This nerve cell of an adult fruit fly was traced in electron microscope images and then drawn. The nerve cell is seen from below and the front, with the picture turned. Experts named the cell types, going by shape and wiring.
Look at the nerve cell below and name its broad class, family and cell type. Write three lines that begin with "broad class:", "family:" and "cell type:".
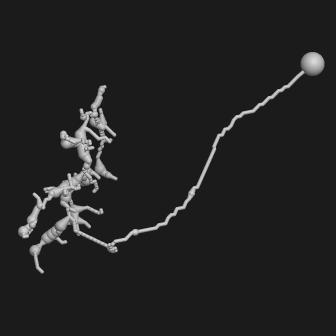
broad class: optic-lobe intrinsic neuron
family: Dm
cell type: Dm15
